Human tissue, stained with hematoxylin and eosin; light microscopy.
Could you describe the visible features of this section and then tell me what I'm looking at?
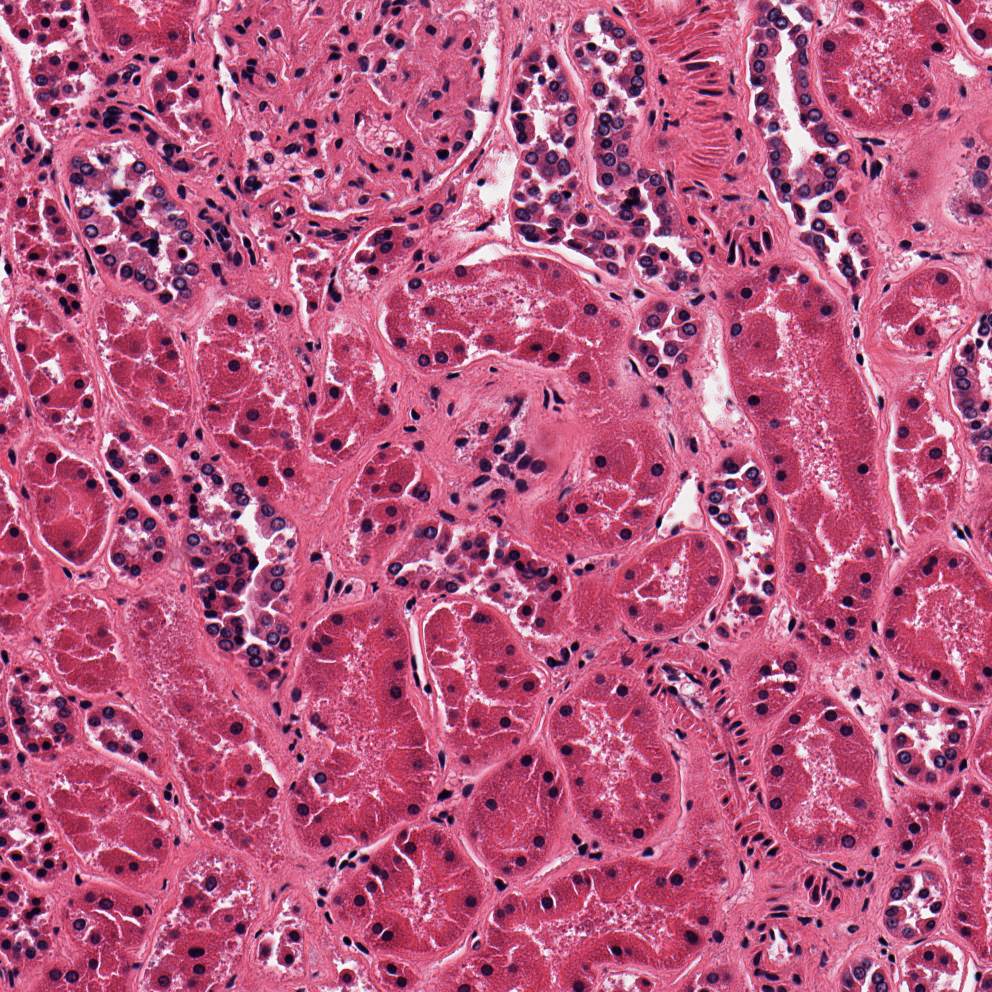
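Layout: closely set tubules, cut in cross and oblique section, pack the whole field, with only thin stroma between them. Dominant element: large tubules whose lining cells have abundant, intensely eosinophilic granular cytoplasm. Lumens: narrow and irregular, partly filled with fluffy pale pink material. Fat cells: none seen. Name: renal cortex.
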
